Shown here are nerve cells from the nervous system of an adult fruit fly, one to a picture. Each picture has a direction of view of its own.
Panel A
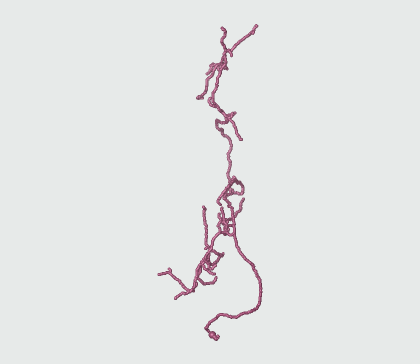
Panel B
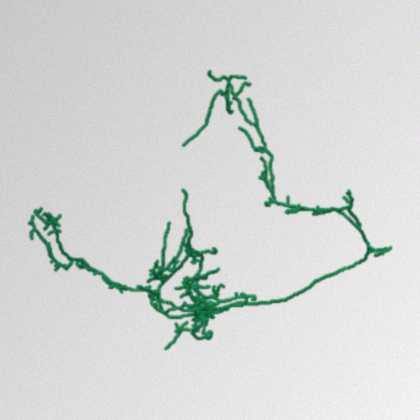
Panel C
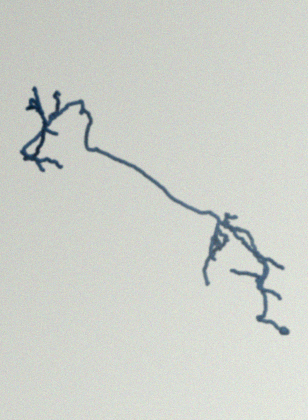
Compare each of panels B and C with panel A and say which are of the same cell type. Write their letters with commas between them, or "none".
none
